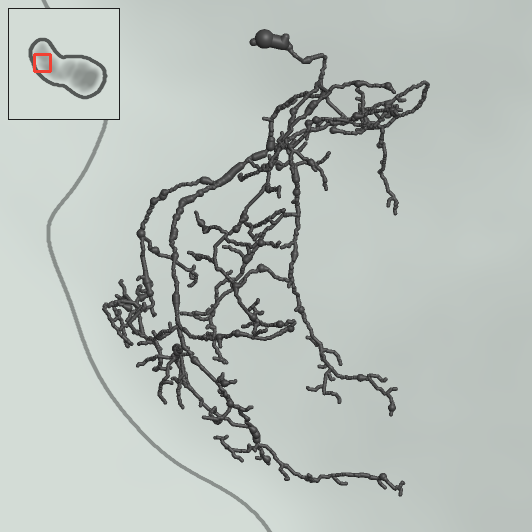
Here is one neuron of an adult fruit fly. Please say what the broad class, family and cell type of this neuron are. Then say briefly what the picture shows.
It is a nerve-cord intrinsic neuron. Its family is hemilineage 03A. Its cell type is IN03A071. The cell body can be seen at the top of the picture. Dozens of branch ends can be seen.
